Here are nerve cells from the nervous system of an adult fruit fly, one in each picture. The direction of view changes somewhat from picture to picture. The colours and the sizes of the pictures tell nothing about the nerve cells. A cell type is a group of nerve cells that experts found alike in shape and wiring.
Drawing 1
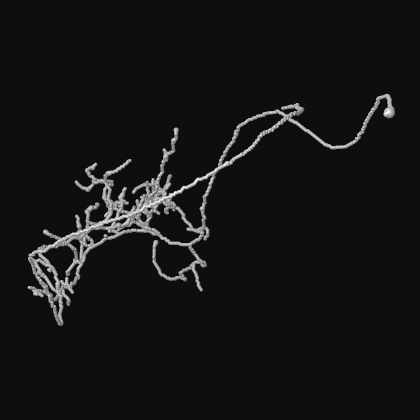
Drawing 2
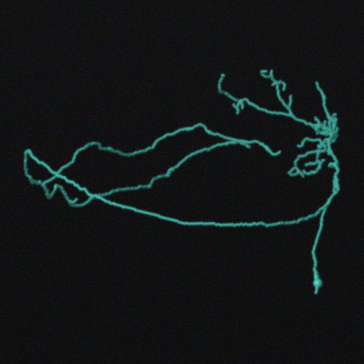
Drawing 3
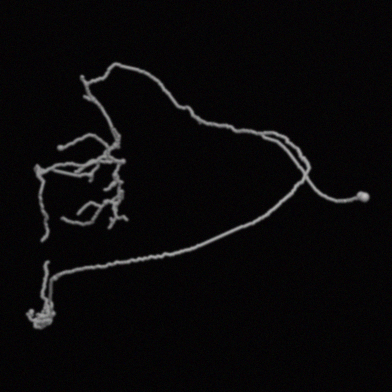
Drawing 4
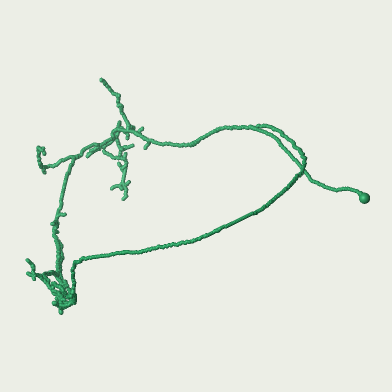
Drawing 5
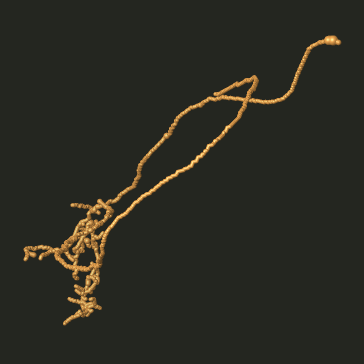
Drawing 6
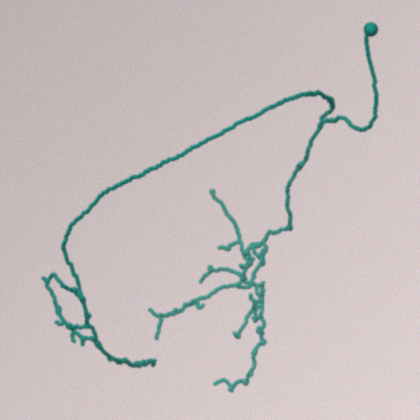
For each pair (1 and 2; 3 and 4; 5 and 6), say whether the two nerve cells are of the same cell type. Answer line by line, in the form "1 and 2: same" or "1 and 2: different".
1 and 2: different
3 and 4: same
5 and 6: different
